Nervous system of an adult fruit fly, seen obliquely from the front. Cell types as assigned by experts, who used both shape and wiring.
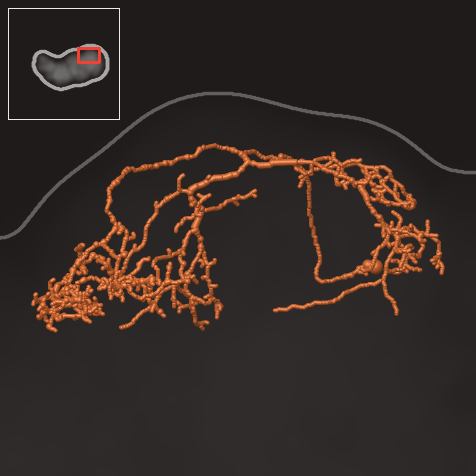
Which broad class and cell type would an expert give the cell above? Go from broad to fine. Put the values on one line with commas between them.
central-brain intrinsic neuron, SMP249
